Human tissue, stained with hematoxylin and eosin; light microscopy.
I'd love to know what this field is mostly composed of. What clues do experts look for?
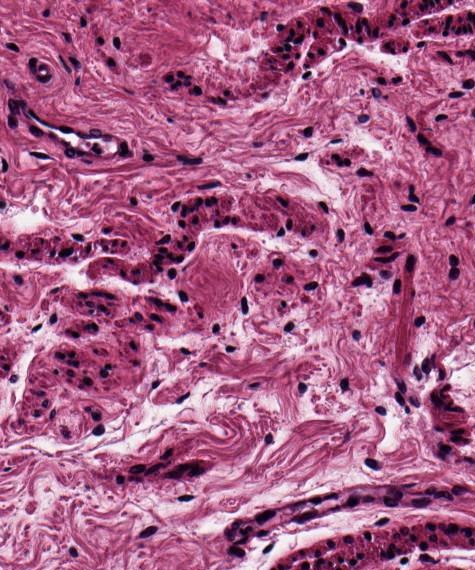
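Dense connective tissue occupies most of the field. Wavy pink collagen bundles predominate, with sparse spindle-shaped nuclei scattered between them.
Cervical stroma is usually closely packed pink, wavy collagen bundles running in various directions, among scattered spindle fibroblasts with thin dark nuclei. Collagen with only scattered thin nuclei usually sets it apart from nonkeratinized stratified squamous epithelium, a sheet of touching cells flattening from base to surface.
Clusters of cells with moderate pink cytoplasm lie among the bundles.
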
